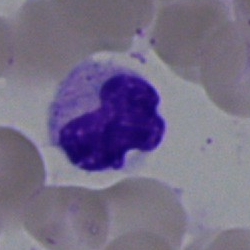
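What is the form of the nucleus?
Irregular and folded, with notches cut into its edge.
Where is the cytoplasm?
Pale lilac-grey, mostly to the upper left of the nucleus.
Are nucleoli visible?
No.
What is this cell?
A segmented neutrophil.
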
